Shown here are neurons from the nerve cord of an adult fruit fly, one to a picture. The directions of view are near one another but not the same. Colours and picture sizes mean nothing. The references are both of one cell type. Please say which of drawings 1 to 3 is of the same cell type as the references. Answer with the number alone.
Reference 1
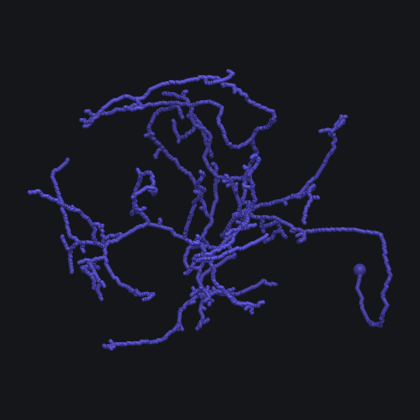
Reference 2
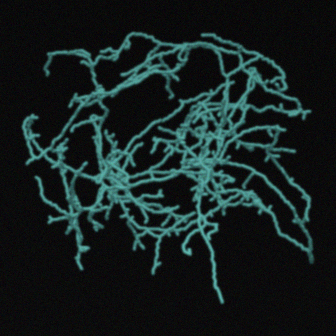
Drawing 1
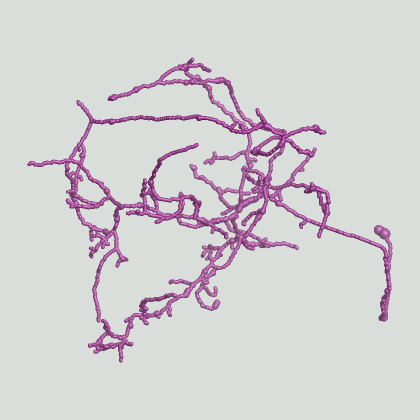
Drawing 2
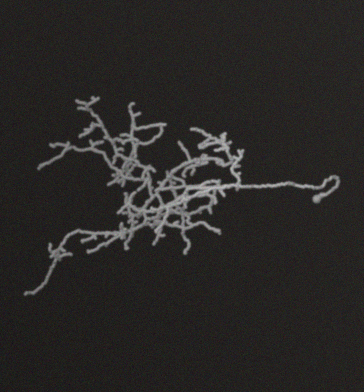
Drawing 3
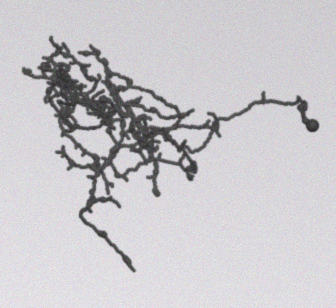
1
